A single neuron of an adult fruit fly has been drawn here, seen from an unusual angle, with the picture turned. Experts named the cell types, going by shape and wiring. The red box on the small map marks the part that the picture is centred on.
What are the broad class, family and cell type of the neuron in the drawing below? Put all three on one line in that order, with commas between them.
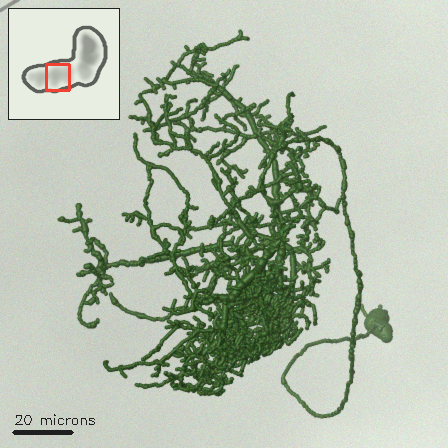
nerve-cord intrinsic neuron, hemilineage 01A, IN01A012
